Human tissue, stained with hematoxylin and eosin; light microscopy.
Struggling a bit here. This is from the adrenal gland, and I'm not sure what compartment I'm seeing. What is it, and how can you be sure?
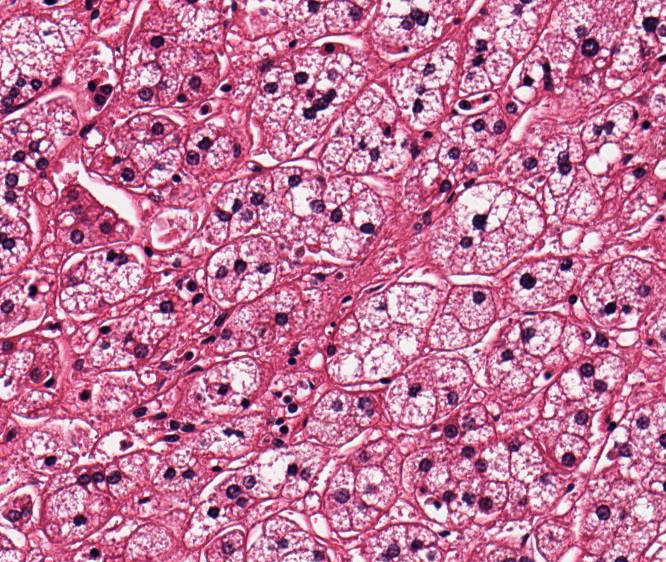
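First, the name: zona fasciculata. Second, the cytoplasm, which decides it: pale and finely bubbly, filled with many small clear vacuoles.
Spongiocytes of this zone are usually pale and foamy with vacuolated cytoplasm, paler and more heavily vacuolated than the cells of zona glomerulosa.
Third, shape: polygonal cells with distinct borders, and small, round, darkly stained nuclei.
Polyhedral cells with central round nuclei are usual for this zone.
Fourth, arrangement: across the whole field, rounded nests separated by thin pink partitions.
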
